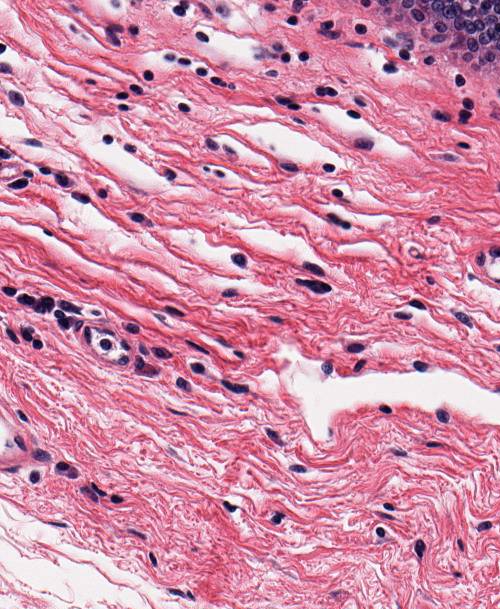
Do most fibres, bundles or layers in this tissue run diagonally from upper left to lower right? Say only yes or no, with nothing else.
Yes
